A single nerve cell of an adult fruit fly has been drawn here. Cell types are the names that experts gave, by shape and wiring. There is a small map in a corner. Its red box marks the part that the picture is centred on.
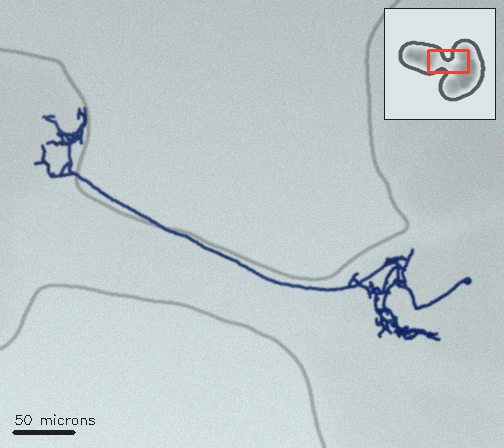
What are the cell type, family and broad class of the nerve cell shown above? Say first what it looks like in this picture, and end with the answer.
It runs through the neck, between the brain and the nerve cord. From left to right in the picture it spans about 350 microns. It is of cell type DNge009. Its family is hemilineage MX12. It is a descending neuron.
